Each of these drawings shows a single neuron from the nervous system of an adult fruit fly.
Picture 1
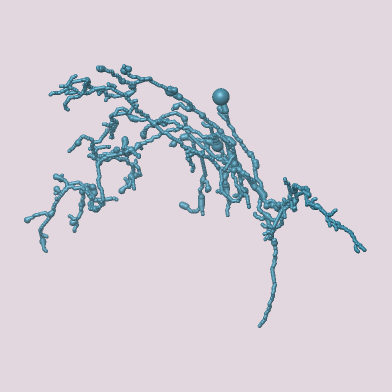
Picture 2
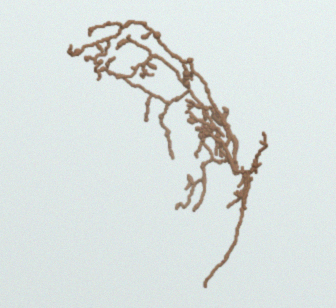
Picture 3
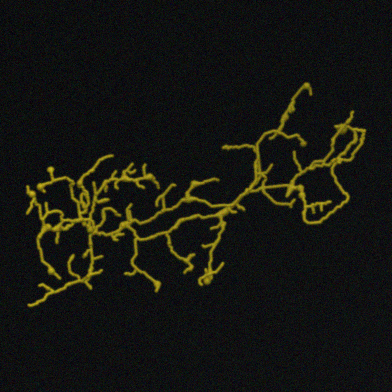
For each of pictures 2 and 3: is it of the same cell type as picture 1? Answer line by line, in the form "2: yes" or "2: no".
2: yes
3: no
